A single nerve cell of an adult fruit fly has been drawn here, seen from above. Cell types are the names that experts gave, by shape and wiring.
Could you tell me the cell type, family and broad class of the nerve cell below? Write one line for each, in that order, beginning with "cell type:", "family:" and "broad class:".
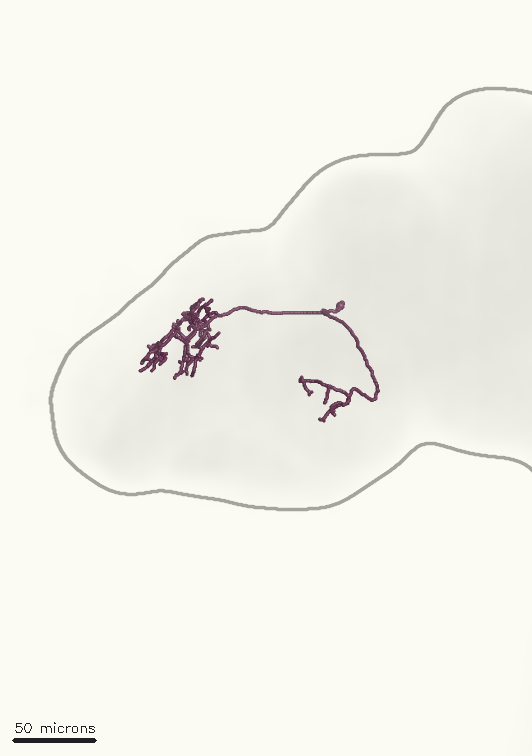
cell type: MeLo3a
family: MeLo
broad class: optic-lobe intrinsic neuron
